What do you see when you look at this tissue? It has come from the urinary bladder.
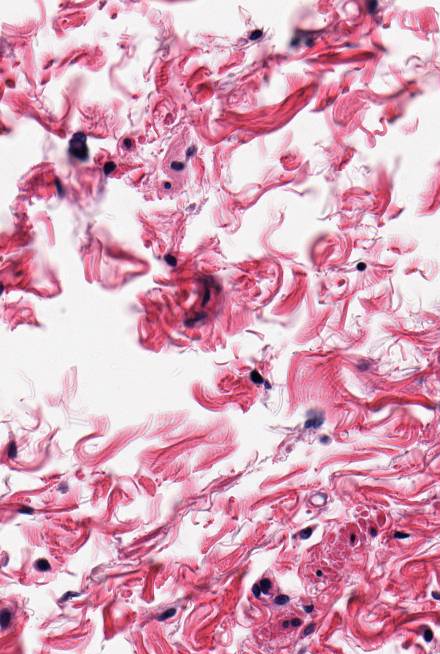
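Mainly wavy, pink-staining collagen bundles with clear spaces between them. Bundles run in many directions, not in one parallel alignment; packing is denser in the lower part of the field than in the upper half. Cells sparse: small, dark, round to oval nuclei scattered among the fibres.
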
